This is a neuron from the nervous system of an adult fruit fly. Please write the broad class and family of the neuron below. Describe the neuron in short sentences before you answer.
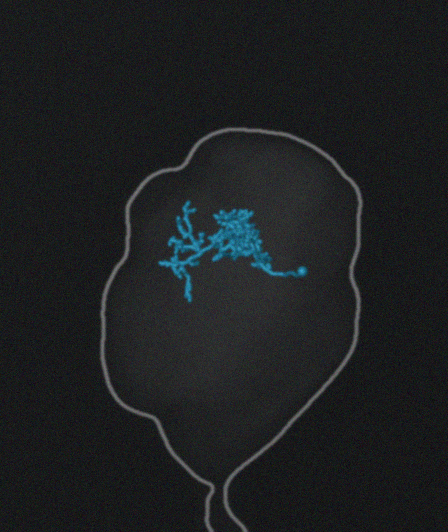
In this view it is wider than it is tall. This is a central-brain intrinsic neuron. The family is hemilineage DL1_ventral.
